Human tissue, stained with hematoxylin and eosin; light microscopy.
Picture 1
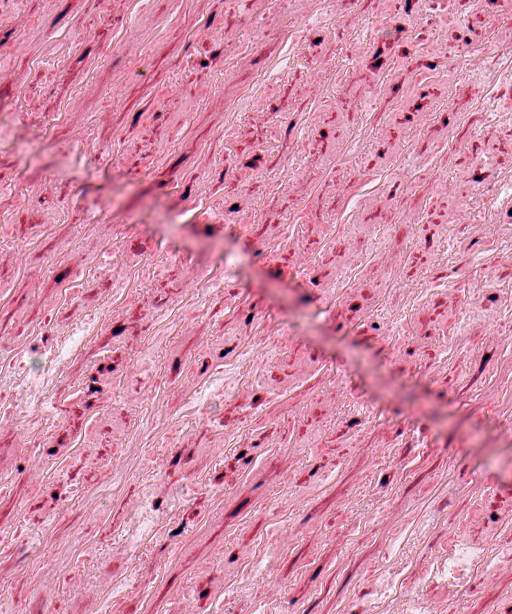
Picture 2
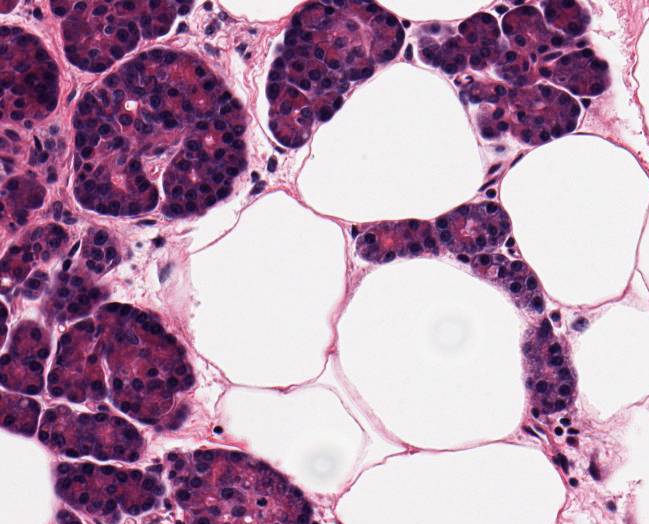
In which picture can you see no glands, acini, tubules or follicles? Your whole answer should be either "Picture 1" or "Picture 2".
Picture 1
